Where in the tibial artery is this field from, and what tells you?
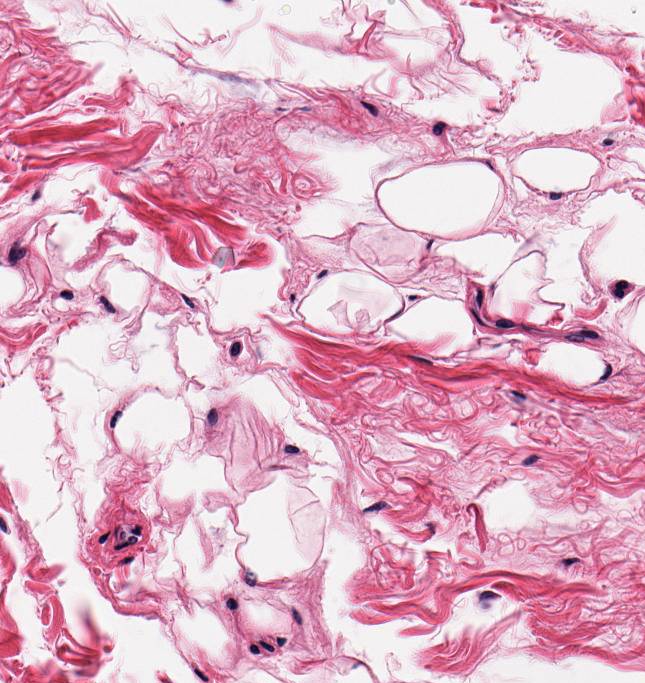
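Answer: loose connective tissue. The field is loose and open, with many irregular empty spaces between the fibres.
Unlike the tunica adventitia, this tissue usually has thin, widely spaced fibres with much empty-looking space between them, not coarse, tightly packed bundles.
A delicate meshwork of thin, curly, pale pink fibres lies between the thick bundles here.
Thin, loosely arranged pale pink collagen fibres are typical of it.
Most nuclei are small, dark and spindle-shaped to oval, and several rounded clear spaces with thin pink rims cluster at the upper right.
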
